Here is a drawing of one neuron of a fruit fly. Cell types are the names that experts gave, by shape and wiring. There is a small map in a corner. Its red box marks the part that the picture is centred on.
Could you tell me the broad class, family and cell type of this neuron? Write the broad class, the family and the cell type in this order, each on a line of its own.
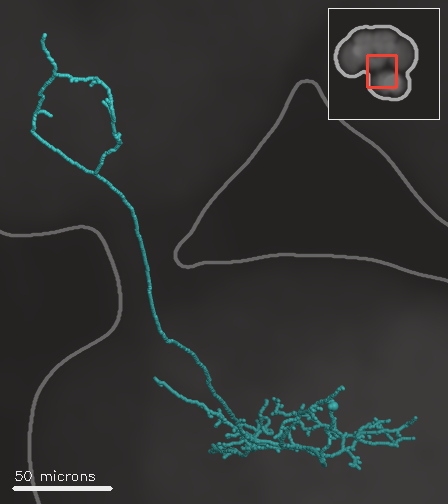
ascending neuron
hemilineage 08B
AN08B102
